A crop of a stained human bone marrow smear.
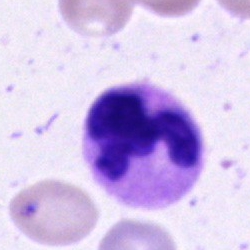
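Segmented neutrophil, the central cell in a stained human bone marrow smear. Its nucleus is divided into several lobes linked by narrower parts. The chromatin is dense and dark purple. The cytoplasm is pale pinkish-lilac, with more of it lying below the nucleus than above it.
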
